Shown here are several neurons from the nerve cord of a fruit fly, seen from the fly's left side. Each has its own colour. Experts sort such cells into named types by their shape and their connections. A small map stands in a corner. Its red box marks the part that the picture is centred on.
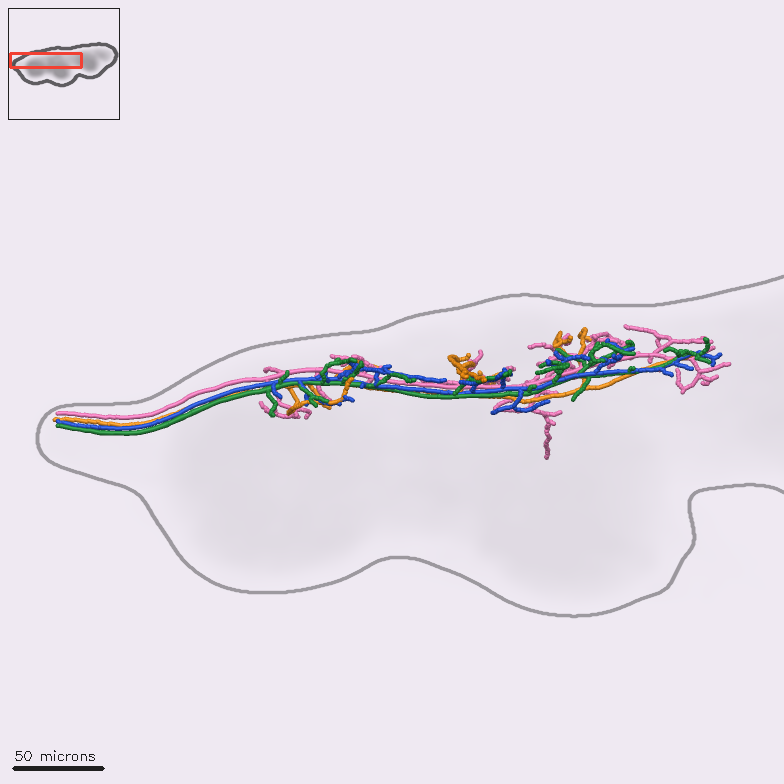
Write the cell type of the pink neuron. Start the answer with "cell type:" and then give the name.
cell type: DNa04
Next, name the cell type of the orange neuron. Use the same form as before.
cell type: DNa07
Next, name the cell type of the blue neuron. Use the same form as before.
cell type: DNae004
